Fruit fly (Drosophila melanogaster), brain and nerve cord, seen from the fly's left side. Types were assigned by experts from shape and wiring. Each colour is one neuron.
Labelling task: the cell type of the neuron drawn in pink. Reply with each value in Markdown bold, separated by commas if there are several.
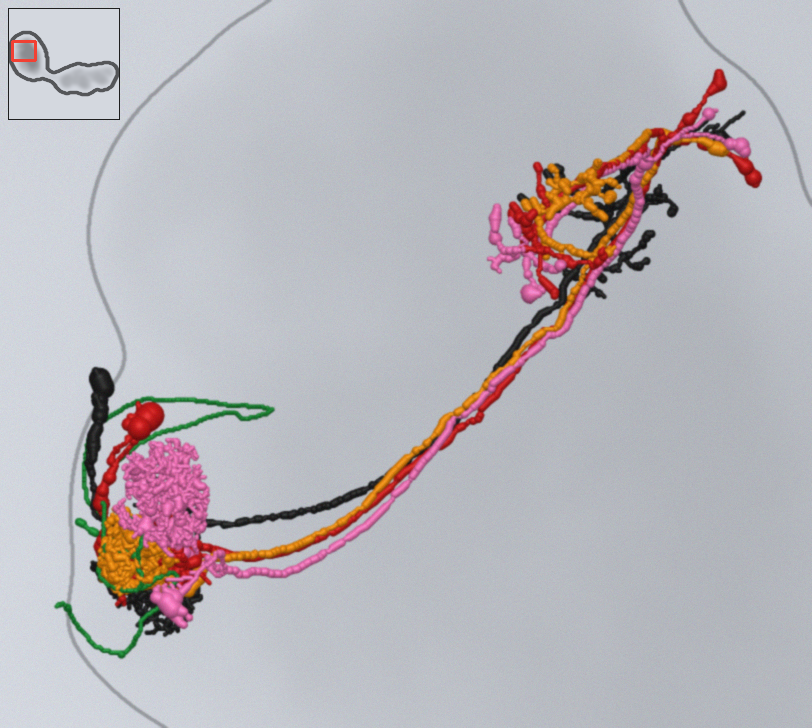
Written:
**DA1_lPN**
